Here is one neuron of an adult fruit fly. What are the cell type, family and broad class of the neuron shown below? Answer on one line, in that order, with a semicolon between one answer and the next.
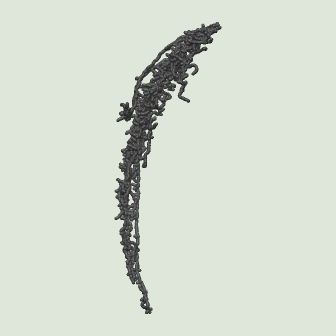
Dm19; Dm; optic-lobe intrinsic neuron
